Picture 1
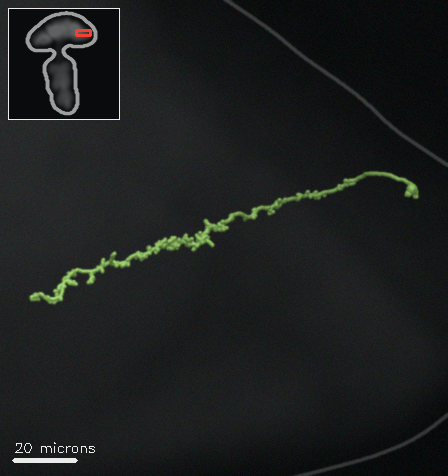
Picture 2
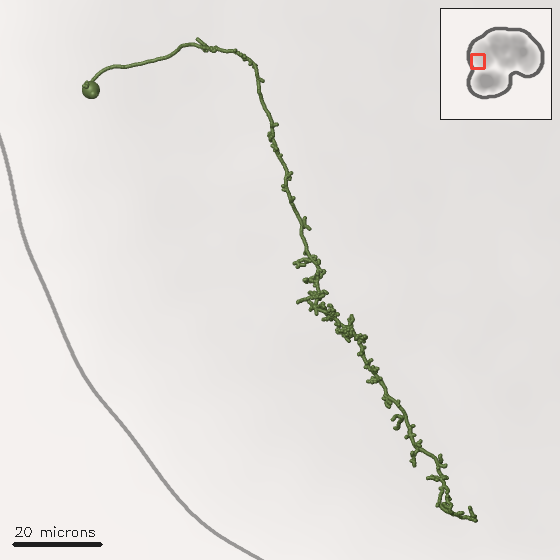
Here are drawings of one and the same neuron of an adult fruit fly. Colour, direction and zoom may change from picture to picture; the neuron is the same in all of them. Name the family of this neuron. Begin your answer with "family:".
family: Dm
